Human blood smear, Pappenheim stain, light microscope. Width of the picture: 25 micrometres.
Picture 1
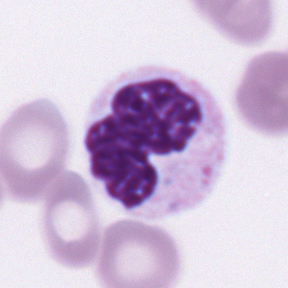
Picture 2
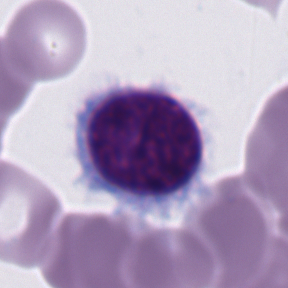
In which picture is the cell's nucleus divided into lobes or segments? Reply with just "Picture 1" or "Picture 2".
Picture 1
